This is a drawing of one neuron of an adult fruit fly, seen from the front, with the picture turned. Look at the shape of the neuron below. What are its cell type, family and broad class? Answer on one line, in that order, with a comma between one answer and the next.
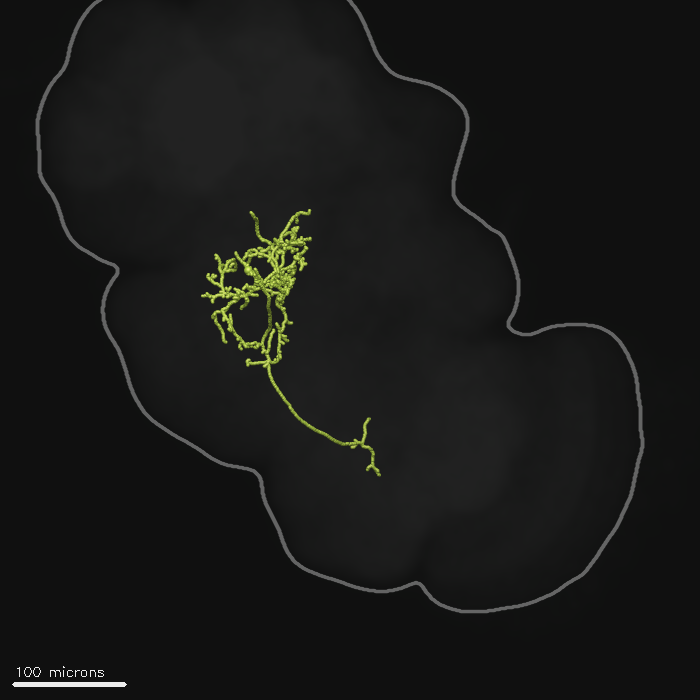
aSP10A_b, hemilineage VLPa1_medial, central-brain intrinsic neuron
